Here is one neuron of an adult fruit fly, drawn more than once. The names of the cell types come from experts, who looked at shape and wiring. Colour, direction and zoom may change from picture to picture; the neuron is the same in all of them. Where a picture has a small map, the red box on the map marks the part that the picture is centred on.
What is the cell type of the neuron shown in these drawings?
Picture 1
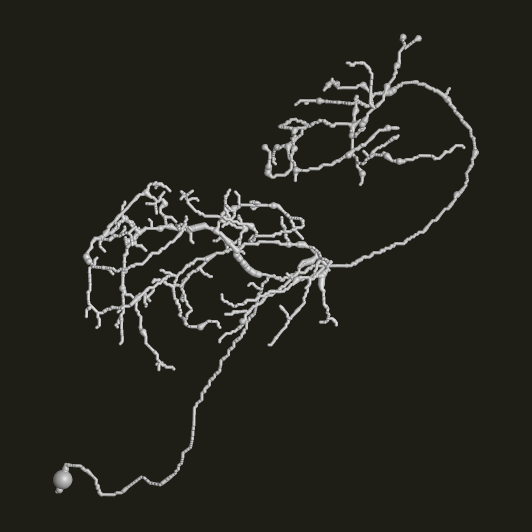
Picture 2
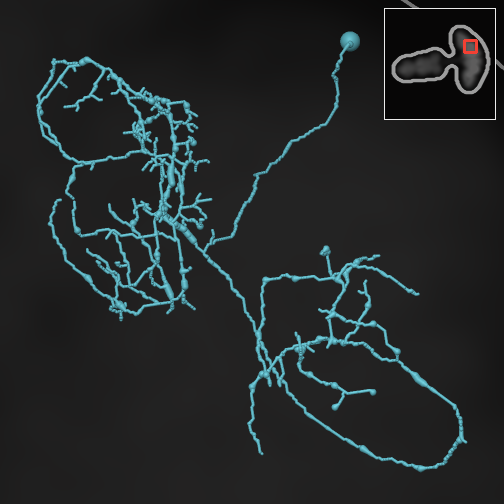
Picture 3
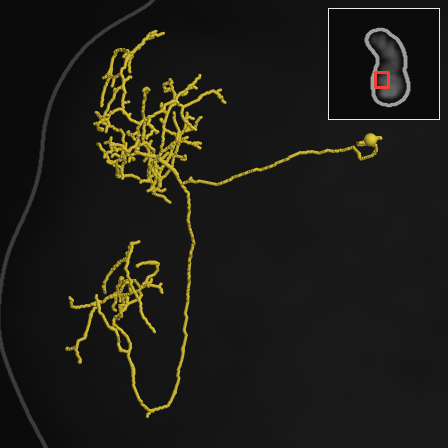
LHAV6a1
